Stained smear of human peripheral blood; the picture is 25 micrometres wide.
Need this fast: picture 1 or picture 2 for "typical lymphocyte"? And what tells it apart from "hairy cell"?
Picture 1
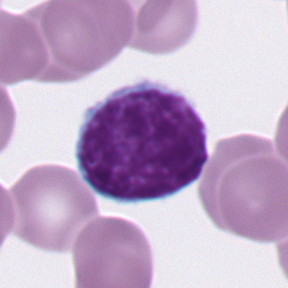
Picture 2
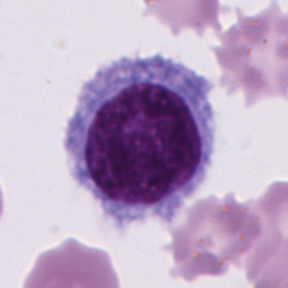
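Picture 1: typical lymphocyte. Picture 2: hairy cell. Border: picture 1 round to slightly oval, smooth; picture 2 ragged, fine short projections all the way round. Size: hairy cell about 15 by 13 micrometres; lymphocyte nucleus about 11 by 9 micrometres. Nucleus: lymphocyte round, no indentation or lobes; hairy cell round, about 10 micrometres across, about 60% of cell area.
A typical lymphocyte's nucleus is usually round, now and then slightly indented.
Lymphocyte chromatin dense, coarsely clumped, dark purple; no nucleoli.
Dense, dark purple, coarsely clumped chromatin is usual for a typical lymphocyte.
Cytoplasm: lymphocyte a very thin pale blue rim, no granules; hairy cell blue, mottled rather than even, no distinct granules.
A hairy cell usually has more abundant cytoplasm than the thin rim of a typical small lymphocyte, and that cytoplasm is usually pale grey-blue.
Red cells near the hairy cell: spiky, crenated outlines.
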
